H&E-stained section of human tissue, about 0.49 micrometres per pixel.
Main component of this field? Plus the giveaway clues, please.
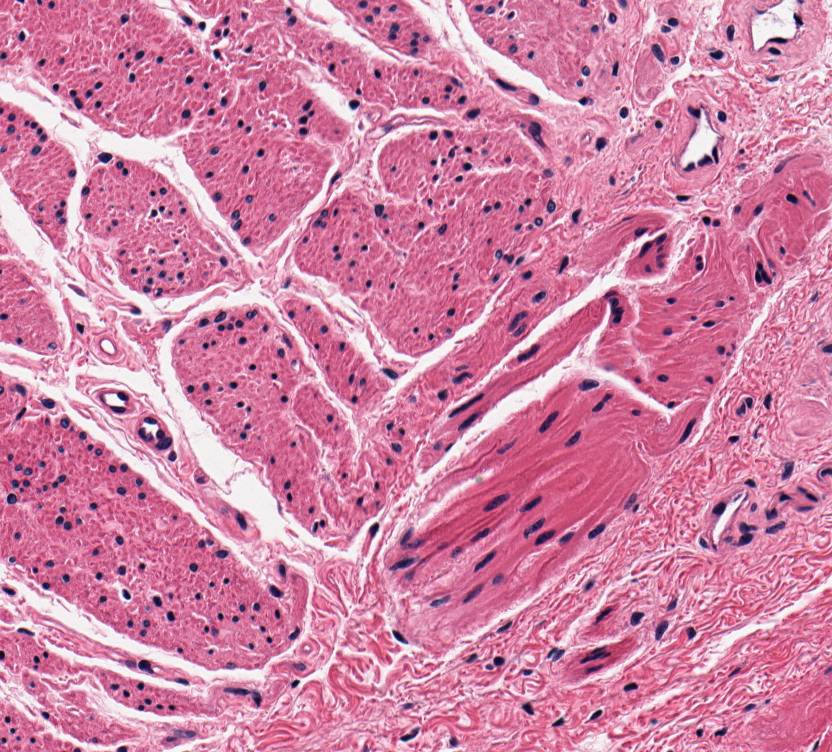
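Smooth muscle forms most of this field, its bundles occupying the left and centre, with looser connective tissue along the right side. On the left the bundles are cut transversely, with round nuclei scattered through pink cytoplasm; in the centre-right, lengthwise-cut bundles carry elongated, blunt-ended nuclei running from lower left to upper right.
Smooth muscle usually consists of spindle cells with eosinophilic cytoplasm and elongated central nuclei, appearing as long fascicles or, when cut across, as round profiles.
The cytoplasm is evenly eosinophilic, without cross-striations.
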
